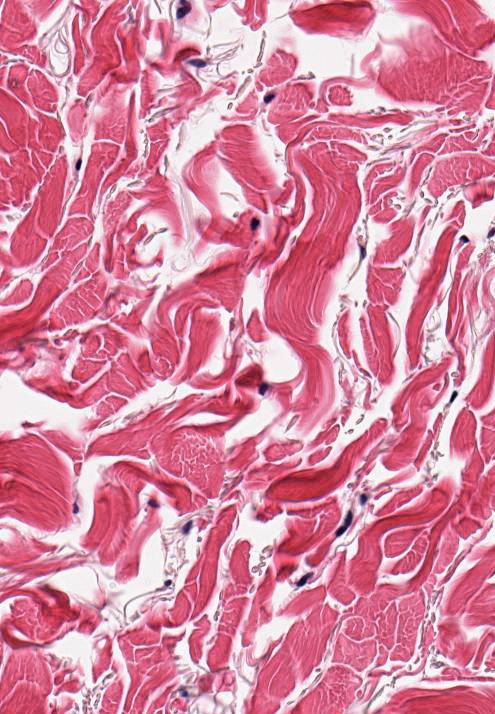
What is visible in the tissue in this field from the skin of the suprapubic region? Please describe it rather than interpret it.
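Wavy, deeply eosinophilic bundles occupy the entire field, running in many directions and sectioned lengthwise, obliquely and across. Where cut lengthwise, the bundles show fine parallel lines along their length. Nuclei are sparse throughout. These few nuclei are small, dark blue and elongated, and they sit in the gaps between bundles rather than within them.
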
